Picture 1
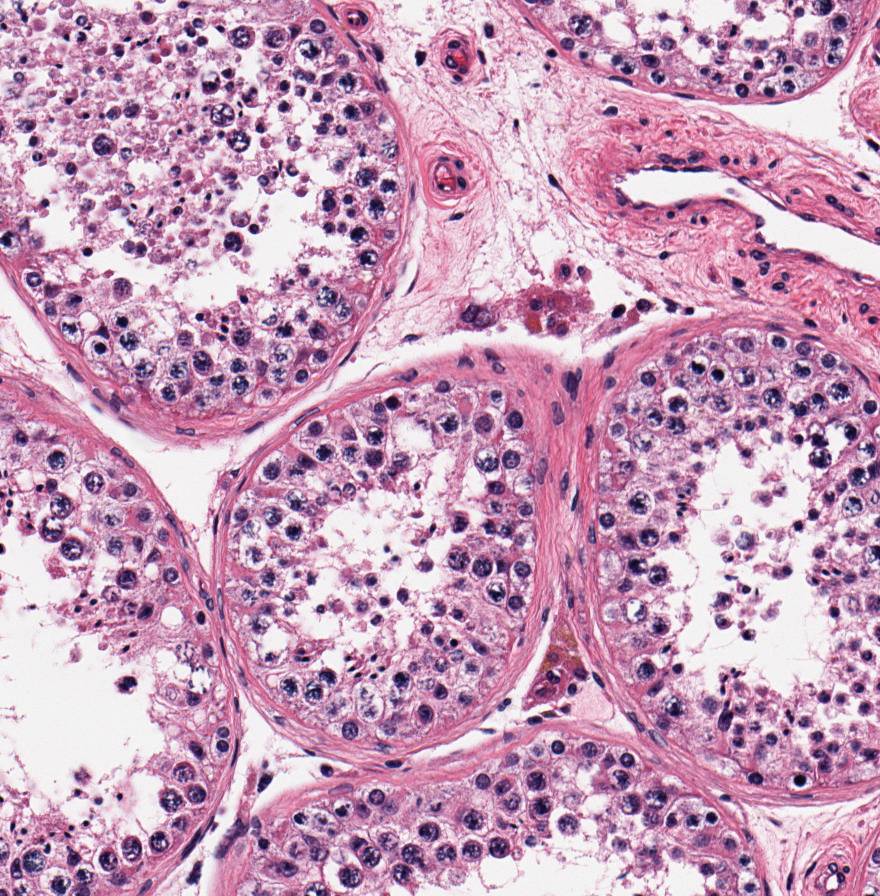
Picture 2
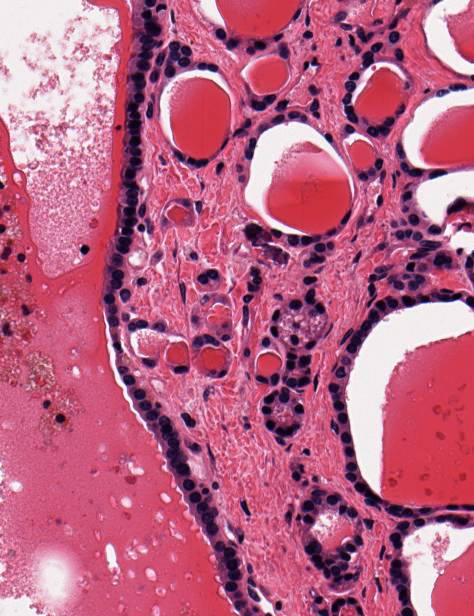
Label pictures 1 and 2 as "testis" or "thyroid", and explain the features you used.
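First, identity: picture 1 is testis, picture 2 is thyroid. Second, lining: each testis tubule has a stratified epithelium many cells thick, with many large round nuclei of coarse, clumped dark chromatin in its middle layers, while the large thyroid lumen has a single layer of cuboidal cells with dark round nuclei along its right edge.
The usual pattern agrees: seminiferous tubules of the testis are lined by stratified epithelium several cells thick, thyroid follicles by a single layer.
Third, contents: the thyroid's round stromal spaces, varying widely in size, hold homogeneous deep pink material, whereas the testis tubule centres are irregular pale spaces with detached cells and wispy pink material.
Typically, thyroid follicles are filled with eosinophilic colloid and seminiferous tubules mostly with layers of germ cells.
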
